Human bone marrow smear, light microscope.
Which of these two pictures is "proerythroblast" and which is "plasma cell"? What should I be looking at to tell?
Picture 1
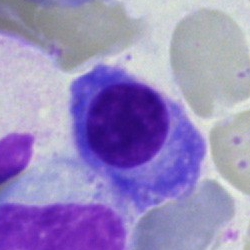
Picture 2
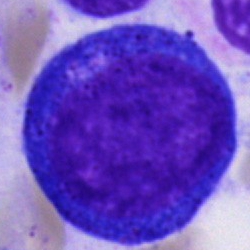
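The plasma cell appears in picture 1, the proerythroblast in picture 2. In the plasma cell the nucleus lies off-centre, toward the upper left.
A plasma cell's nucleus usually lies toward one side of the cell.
Its chromatin is dense and dark purple, broken by small paler patches, and no distinct nucleolus is visible.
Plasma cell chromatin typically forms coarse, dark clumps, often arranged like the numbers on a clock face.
Its outline is irregular and angular rather than smoothly round, and pale red cells lie beside it on the right. In the proerythroblast the outline is round and smooth, and the cytoplasm forms only a narrow rim around the nucleus. Its chromatin is finely textured rather than coarsely clumped, and no vacuoles are seen in the cytoplasm. Parts of other purple-stained cells are cut off at the top edge of that picture. The cytoplasm of both cells is deep blue.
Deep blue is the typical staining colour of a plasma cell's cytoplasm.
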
